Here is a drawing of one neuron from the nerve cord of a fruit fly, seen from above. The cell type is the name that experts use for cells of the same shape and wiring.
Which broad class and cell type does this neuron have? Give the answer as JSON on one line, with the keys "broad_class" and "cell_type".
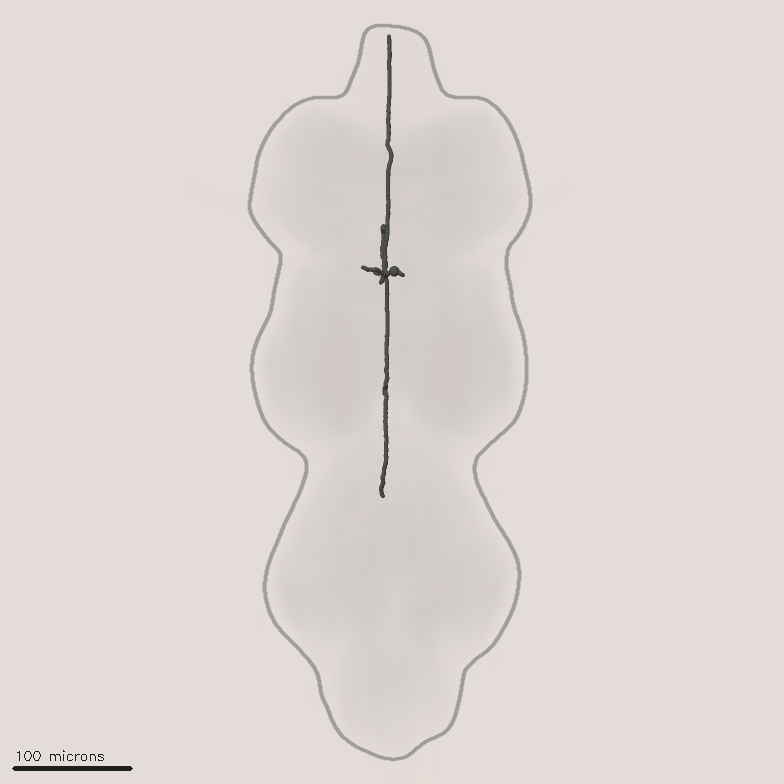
{"broad_class": "ascending neuron", "cell_type": "ANXXX169"}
